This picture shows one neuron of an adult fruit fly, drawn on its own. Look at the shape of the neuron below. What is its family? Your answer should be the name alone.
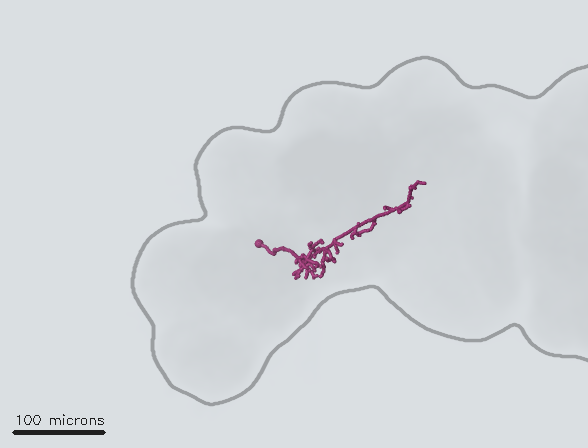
hemilineage 16B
